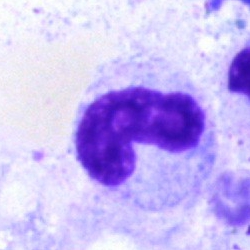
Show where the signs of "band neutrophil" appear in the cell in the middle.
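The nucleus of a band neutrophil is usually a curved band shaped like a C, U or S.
In this cell the nucleus is a thick curved band bent into a horseshoe, which agrees with that shape for a band neutrophil. The hollow of the curve opens toward the lower right.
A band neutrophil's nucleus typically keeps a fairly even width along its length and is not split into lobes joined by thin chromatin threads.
The cytoplasm is pale bluish-lilac, and a fair amount of it fills the hollow of the nucleus and surrounds it.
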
